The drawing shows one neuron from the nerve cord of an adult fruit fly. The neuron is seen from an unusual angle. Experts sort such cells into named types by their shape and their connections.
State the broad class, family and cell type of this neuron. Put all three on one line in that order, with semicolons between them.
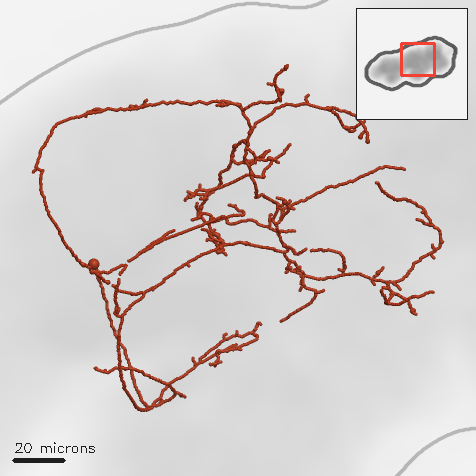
nerve-cord intrinsic neuron; hemilineage 19B; IN19B088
